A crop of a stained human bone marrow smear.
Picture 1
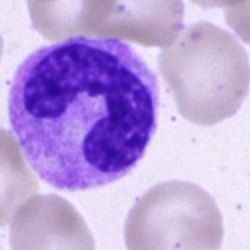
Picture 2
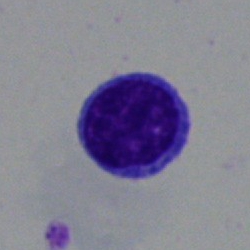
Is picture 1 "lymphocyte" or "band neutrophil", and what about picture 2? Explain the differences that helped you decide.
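In picture 1 is a band neutrophil; in picture 2, a lymphocyte. Both cells have a round, smooth outline. The band neutrophil's nucleus is curved, with its open side facing the lower left of the cell.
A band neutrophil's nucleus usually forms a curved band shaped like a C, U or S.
Its chromatin is dark purple and coarsely clumped, and no nucleoli are visible.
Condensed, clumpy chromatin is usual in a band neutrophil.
In the lymphocyte, the cytoplasm forms only a thin blue rim around the nucleus.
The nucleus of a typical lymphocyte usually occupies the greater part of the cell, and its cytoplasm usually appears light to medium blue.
The lymphocyte's chromatin is dense and stains dark purple, and neither granules nor vacuoles are seen. Around the band neutrophil lie only pale, non-nucleated red cells, with no other nucleated cell in view.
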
